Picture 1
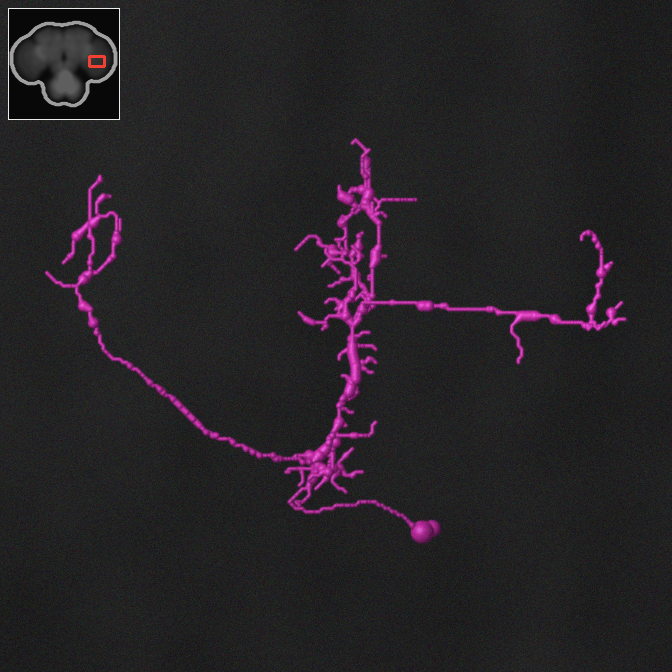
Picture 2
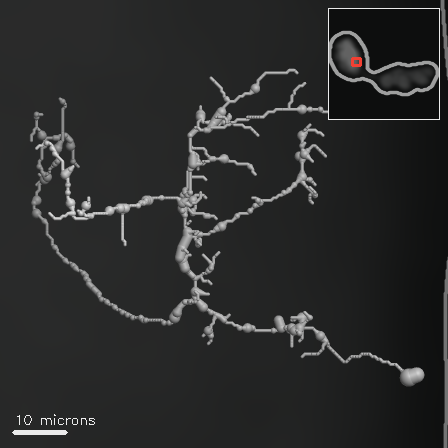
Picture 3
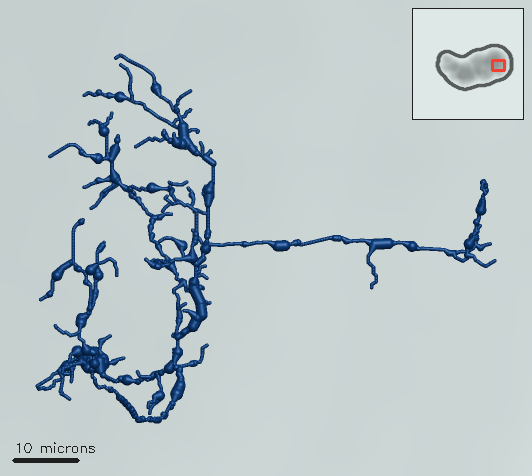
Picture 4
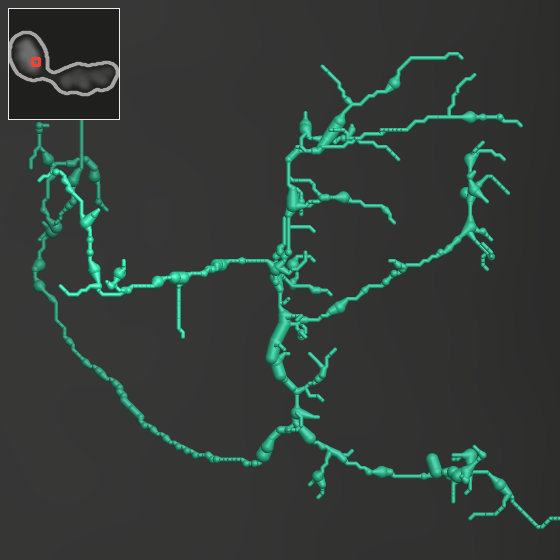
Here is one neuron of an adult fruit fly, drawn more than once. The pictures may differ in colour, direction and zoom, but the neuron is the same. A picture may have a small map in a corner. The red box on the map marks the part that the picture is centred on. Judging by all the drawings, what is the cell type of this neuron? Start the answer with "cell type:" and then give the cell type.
cell type: Y12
